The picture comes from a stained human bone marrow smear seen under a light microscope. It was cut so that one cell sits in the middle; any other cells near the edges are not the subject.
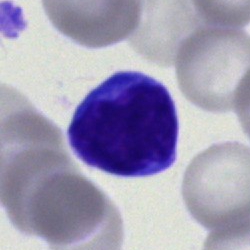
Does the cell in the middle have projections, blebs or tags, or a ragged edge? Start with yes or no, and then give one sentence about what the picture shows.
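No. The cell surface is smooth without projections.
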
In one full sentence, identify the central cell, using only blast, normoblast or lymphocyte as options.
The cell at the heart of this crop is a blast.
